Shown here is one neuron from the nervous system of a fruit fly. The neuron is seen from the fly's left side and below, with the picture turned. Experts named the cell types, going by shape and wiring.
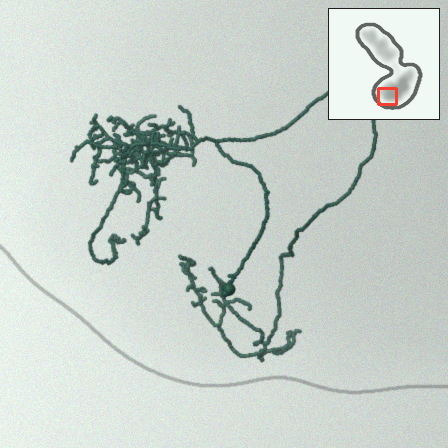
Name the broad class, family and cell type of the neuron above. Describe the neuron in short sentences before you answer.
The picture shows dozens of branch ends. As drawn here it is about as wide as it is tall. This is a central-brain intrinsic neuron. The family is hemilineage VLPl2_posterior. Its cell type is CB2596.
